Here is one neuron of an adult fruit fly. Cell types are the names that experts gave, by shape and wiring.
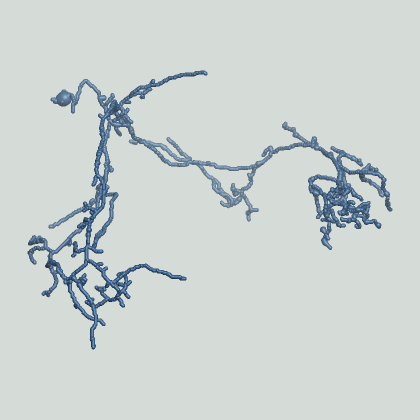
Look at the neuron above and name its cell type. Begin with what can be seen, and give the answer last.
Dozens of branch ends can be seen. In this view it is wider than it is tall. This is a central-brain intrinsic neuron. Its cell type is AOTU047.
